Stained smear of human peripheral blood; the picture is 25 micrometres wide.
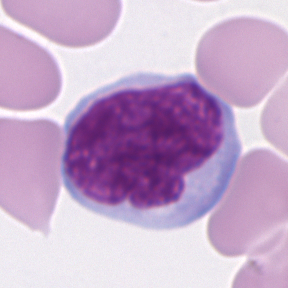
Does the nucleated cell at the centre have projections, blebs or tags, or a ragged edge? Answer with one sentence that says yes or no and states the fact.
No, this cell has a smooth edge with no projections, blebs or tags.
